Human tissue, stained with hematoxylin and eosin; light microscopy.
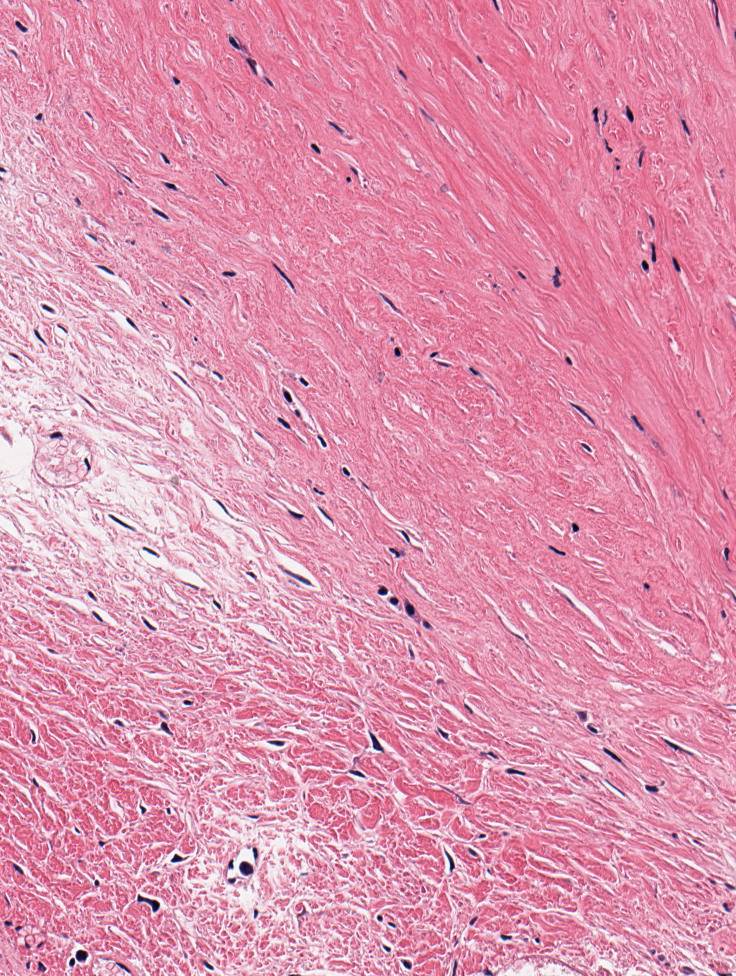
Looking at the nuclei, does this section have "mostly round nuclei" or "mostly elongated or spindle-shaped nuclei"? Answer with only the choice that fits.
Mostly elongated or spindle-shaped nuclei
